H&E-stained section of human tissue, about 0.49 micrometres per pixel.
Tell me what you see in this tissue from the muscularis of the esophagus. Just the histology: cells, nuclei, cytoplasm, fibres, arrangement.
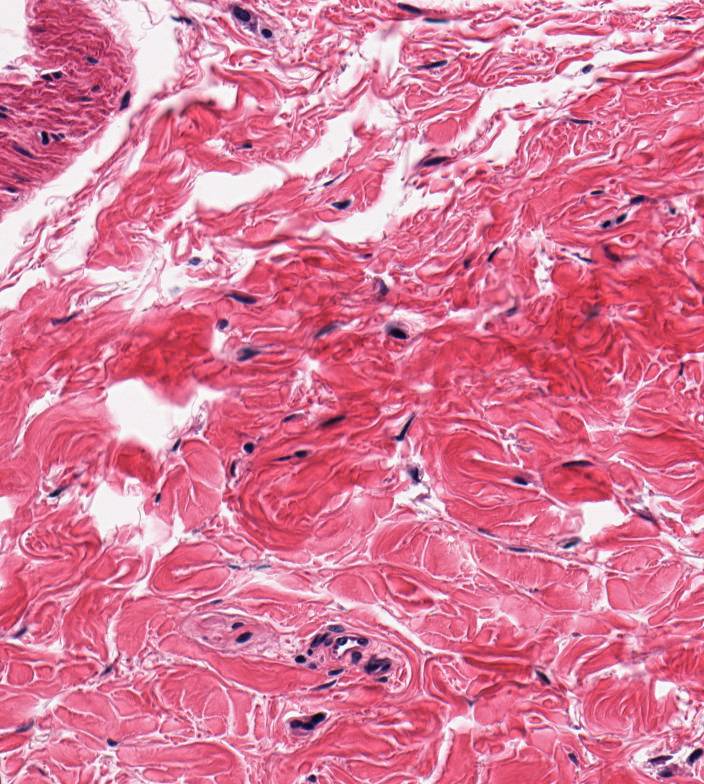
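Thick pink collagen bundles fill the whole field, running and curving in many directions. Next, cells are sparse, mostly thin, dark, elongated nuclei between bundles. Near the bottom centre, a rounded structure holds a small group of crowded dark nuclei. Finally, upper left, a white cleft sets off a separate band of wavy fibres with more nuclei.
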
